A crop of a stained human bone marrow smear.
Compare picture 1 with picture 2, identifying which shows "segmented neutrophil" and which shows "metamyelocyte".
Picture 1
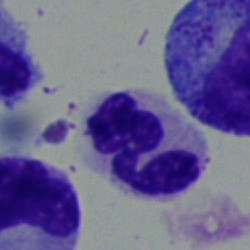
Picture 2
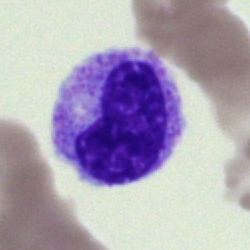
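The segmented neutrophil is in picture 1; picture 2 shows the metamyelocyte. In the first, the chromatin is dark purple and densely clumped, no nucleoli can be seen, and most of the visible cytoplasm sits to the upper right of the nucleus.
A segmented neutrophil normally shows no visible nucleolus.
There's also a small purple fragment just to the left of that cell. The second has a round, smooth outline, with a nucleus indented on its left side and lying toward the right, so the band of cytoplasm is wider on the left. Its chromatin is dark purple and clumped, and its cytoplasm is lilac-purple rather than blue, with a paler area on the left beside the indentation.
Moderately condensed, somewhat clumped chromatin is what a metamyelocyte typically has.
So where they differ: the first cell's chromatin is densely clumped and the second's clumped; the second's nucleus is indented on the left; and the cytoplasm lies mainly to the upper right in the first but forms a wider band on the left in the second.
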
